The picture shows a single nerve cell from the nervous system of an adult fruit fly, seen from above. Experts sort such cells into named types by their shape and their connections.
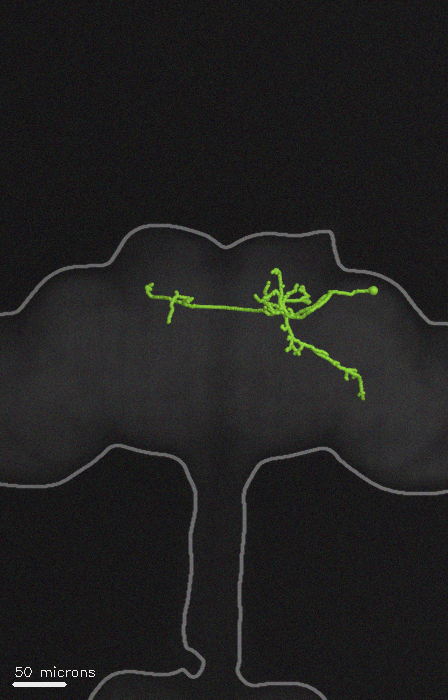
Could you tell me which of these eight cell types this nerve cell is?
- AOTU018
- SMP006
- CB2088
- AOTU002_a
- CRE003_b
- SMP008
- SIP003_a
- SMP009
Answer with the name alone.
CB2088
